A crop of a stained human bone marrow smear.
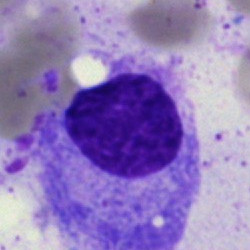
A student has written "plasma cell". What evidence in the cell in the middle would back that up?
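In this plasma cell, the nucleus sits toward the top, with most of the cytoplasm lying below it.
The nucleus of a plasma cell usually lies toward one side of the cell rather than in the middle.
The position of the nucleus here goes with that. The chromatin stains deep purple in a mottled, clumped pattern.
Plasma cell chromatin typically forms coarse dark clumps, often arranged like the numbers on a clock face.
The clumping seen here agrees with this. One small, clear, round vacuole lies in the lower right of the cytoplasm, and the outer edge of the cell is irregular and poorly defined.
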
